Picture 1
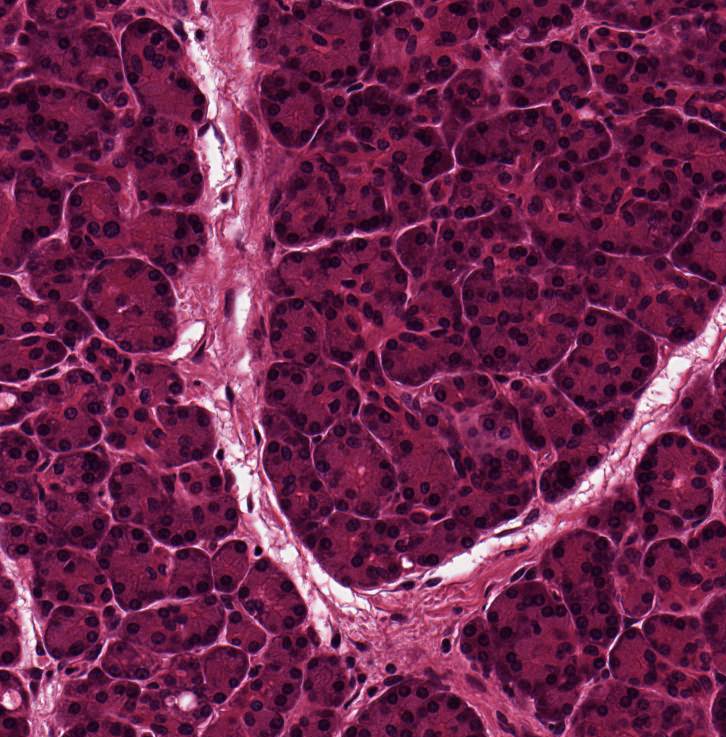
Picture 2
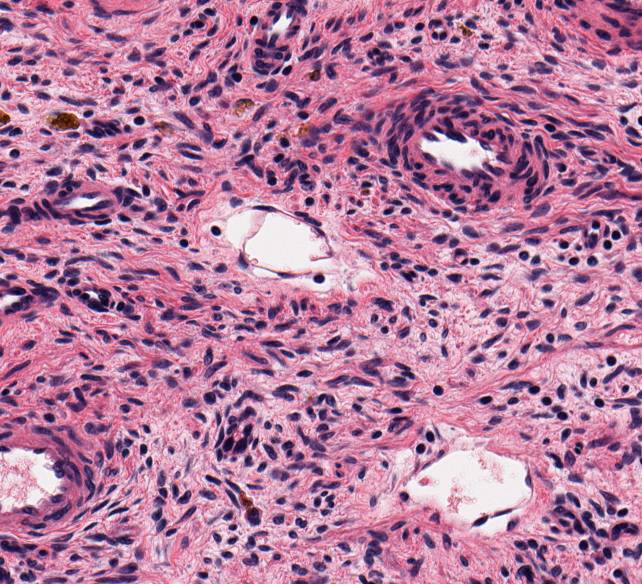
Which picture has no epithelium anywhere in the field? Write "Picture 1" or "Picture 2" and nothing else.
Picture 2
